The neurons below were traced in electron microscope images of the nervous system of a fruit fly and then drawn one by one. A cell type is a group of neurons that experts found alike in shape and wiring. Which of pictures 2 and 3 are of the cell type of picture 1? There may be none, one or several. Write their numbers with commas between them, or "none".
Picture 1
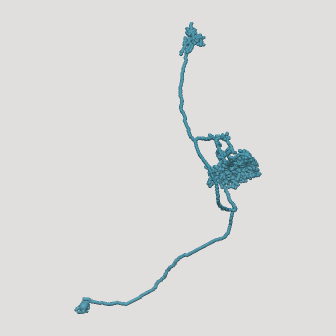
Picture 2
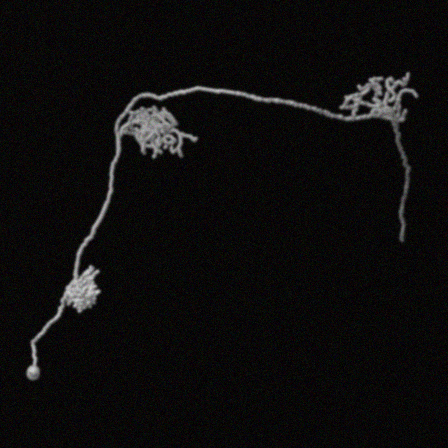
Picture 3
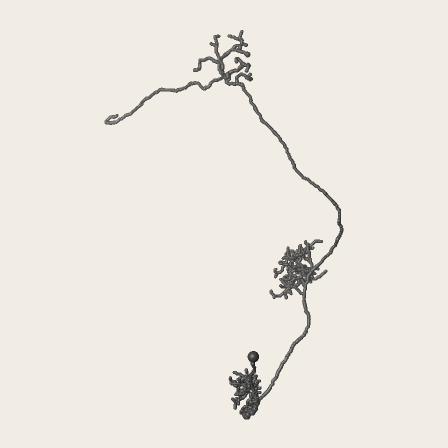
none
